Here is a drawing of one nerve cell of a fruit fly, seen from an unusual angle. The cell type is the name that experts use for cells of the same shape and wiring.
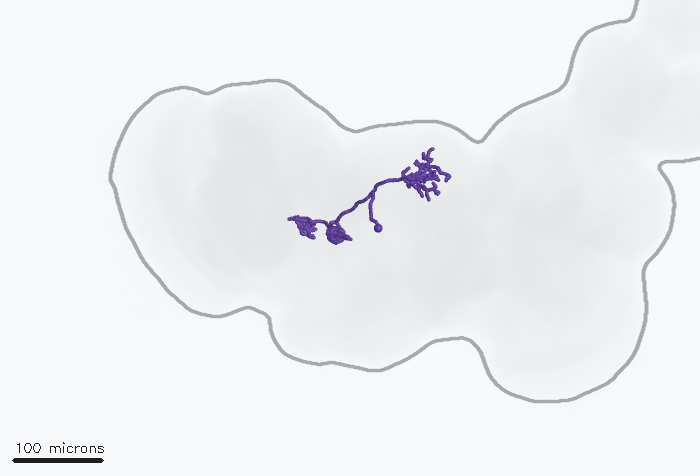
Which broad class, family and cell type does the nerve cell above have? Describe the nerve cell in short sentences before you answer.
The cell body can be seen in the middle of the picture. By the scale bar it is about 190 microns wide in this view. It is a central-brain intrinsic neuron. The name of its family is class DAN. It is of cell type PAM04.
